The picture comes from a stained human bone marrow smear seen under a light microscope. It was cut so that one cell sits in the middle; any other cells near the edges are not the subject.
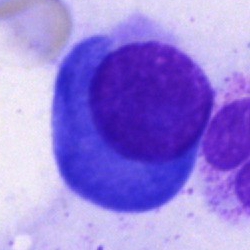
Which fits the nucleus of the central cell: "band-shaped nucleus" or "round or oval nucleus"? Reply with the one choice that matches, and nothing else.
Round or oval nucleus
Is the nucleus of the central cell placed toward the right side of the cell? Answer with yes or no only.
Yes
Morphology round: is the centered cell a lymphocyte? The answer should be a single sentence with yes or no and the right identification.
No, at the middle of the crop is a plasma cell, not a lymphocyte.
